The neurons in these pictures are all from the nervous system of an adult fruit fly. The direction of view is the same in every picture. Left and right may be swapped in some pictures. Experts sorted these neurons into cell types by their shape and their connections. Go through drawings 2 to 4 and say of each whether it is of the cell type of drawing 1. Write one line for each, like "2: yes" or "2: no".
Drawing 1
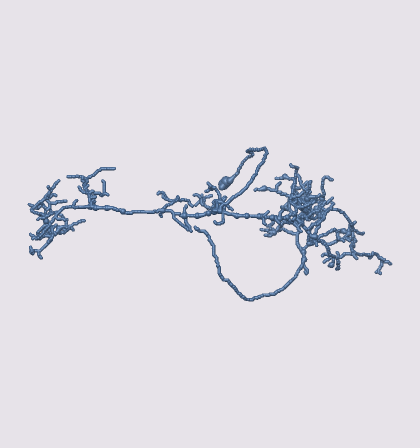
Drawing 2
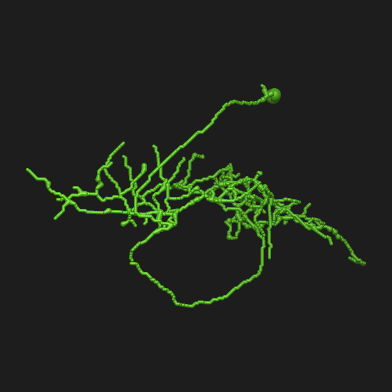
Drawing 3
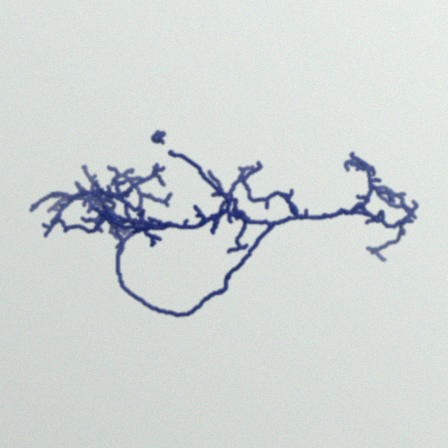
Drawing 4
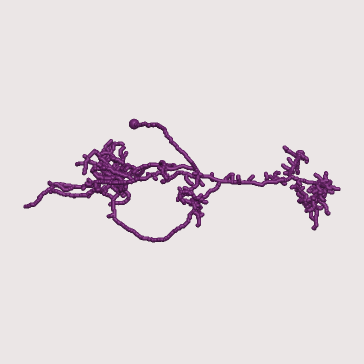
2: no
3: yes
4: yes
